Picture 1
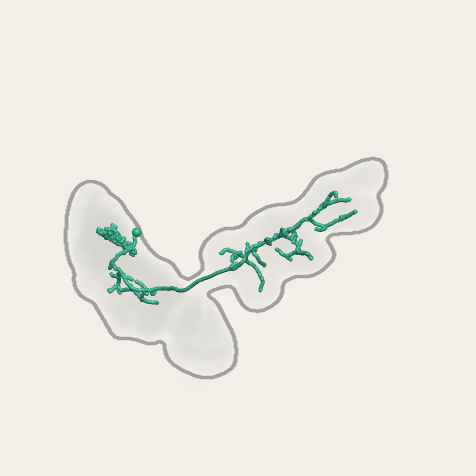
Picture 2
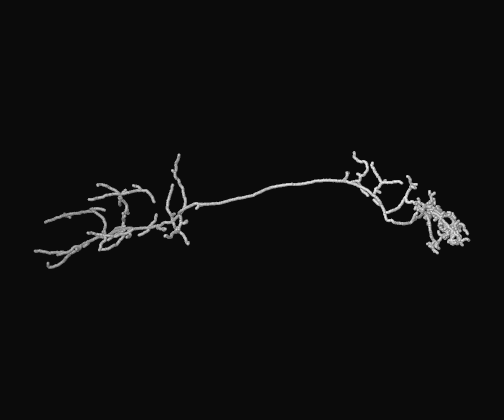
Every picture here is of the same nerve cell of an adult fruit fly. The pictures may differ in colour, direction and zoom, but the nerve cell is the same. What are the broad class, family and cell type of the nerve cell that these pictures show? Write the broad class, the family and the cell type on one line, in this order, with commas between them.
descending neuron, hemilineage PSp3, DNpe006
